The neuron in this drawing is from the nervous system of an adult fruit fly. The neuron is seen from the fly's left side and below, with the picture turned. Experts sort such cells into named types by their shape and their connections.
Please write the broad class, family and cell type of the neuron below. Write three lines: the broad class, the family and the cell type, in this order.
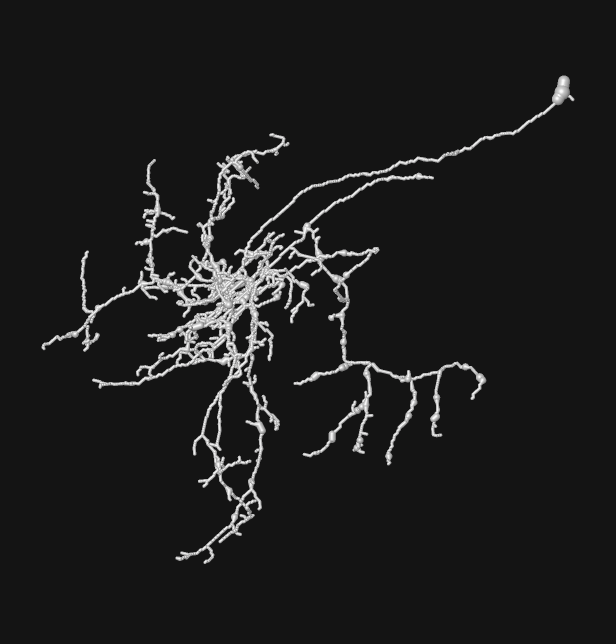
nerve-cord intrinsic neuron
hemilineage 03A
IN03A082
